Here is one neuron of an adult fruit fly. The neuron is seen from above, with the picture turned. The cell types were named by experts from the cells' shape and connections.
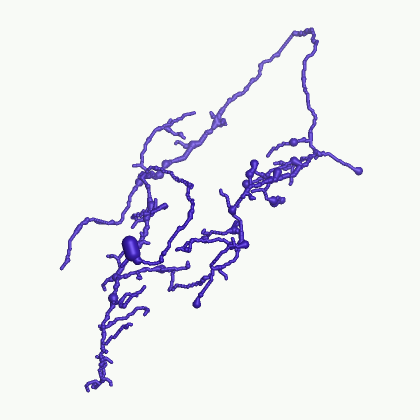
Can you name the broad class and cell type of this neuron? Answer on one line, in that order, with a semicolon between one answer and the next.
central-brain intrinsic neuron; CB4023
